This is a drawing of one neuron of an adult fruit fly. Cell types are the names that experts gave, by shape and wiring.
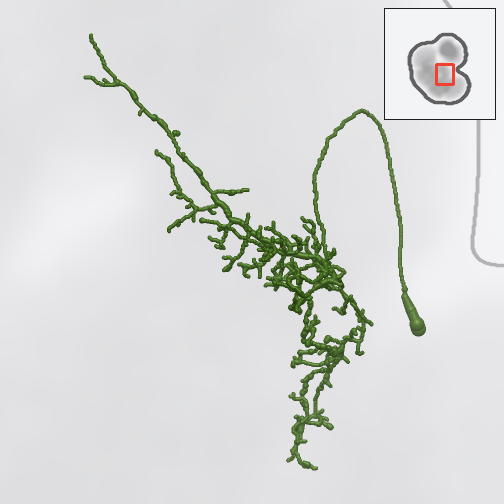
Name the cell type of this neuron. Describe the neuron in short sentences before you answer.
Dozens of branch ends can be seen. In this view it is taller than it is wide. Its broad class is central-brain intrinsic neuron. Its cell type is AMMC029.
